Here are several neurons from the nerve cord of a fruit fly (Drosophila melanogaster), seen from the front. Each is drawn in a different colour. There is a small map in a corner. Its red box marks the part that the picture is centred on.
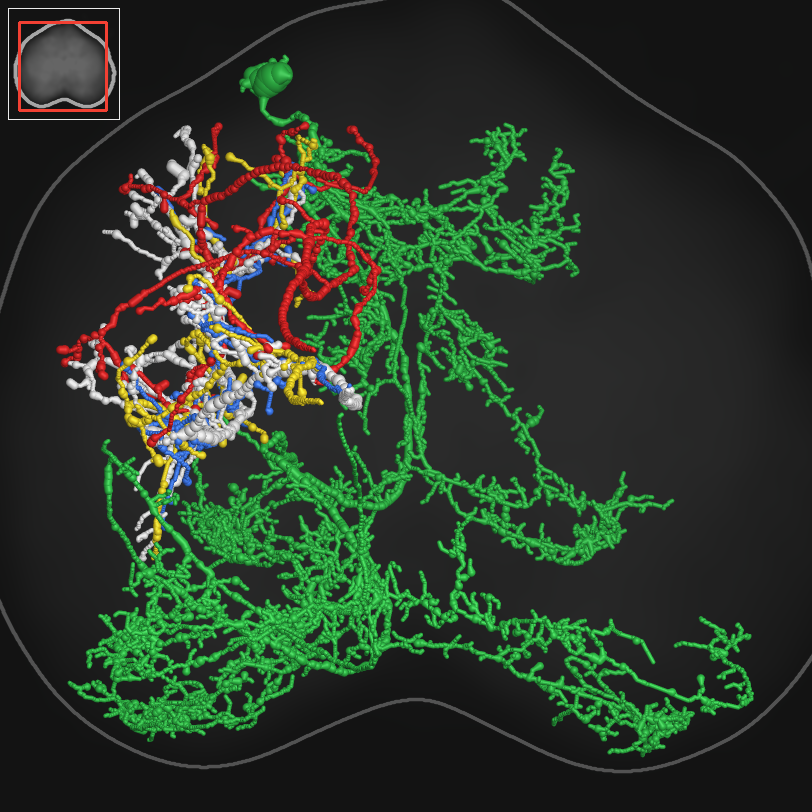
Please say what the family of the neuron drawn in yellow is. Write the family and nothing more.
DNge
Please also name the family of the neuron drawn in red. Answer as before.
hemilineage MD3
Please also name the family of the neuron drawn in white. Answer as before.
hemilineage MD3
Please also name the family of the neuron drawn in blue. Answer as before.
DNg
